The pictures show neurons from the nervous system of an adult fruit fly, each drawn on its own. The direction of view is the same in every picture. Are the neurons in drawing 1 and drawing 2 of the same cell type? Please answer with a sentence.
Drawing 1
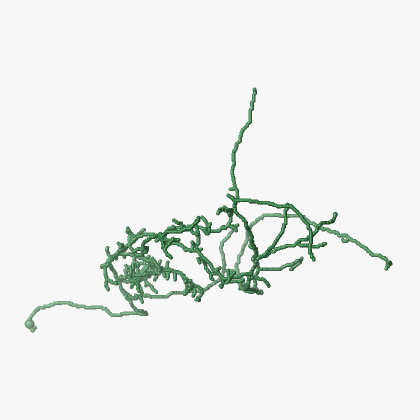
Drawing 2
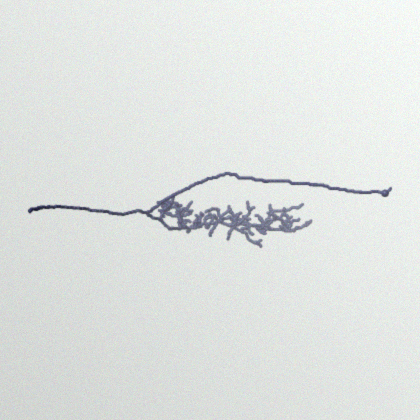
They are of different cell types.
